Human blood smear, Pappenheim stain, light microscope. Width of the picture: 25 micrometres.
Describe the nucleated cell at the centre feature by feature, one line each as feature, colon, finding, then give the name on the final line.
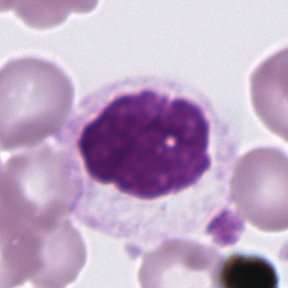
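Outline: roughly round, slightly uneven edge
Nucleus: toward the top of the cell
Cytoplasm: wider band below the nucleus
Granules: fine, pinkish-purple, scattered through the cytoplasm
Neighbour: small purple granular fragment touching the lower right edge
Name: segmented neutrophil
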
